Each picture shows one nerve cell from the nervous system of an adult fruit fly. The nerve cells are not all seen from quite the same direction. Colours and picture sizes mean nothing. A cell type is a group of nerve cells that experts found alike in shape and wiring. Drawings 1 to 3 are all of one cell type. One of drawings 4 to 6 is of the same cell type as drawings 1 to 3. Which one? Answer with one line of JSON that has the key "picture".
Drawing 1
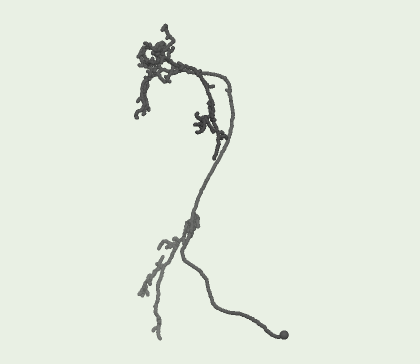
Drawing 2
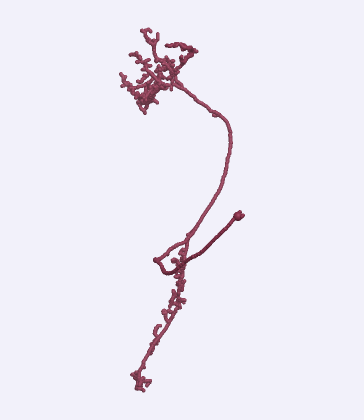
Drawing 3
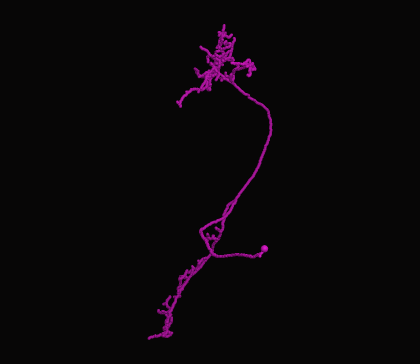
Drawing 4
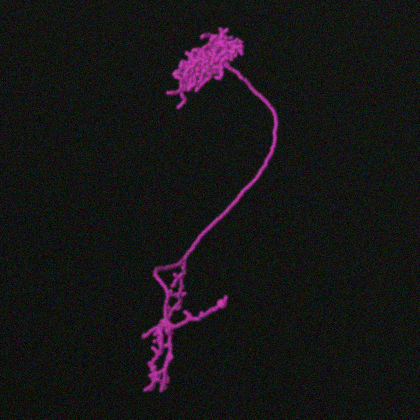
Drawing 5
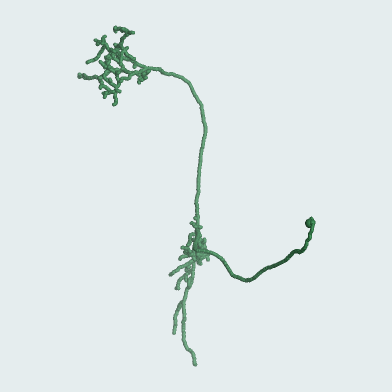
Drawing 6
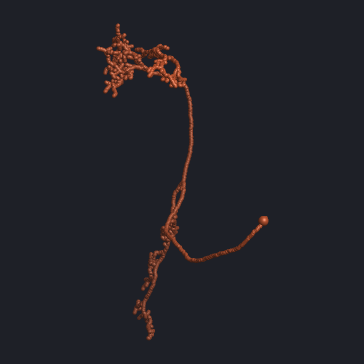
{"picture": 6}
